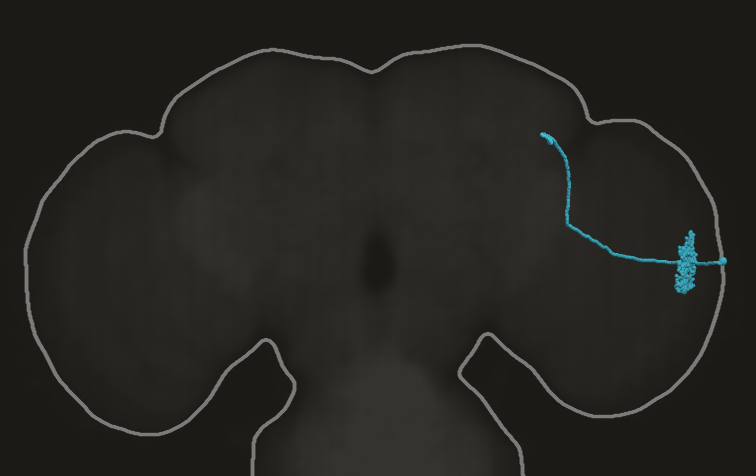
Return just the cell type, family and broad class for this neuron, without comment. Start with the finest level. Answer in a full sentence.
Type MeTu1 of the MeTu family, a visual projection neuron.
